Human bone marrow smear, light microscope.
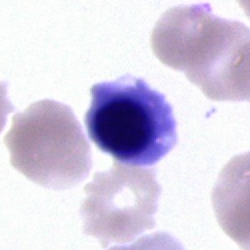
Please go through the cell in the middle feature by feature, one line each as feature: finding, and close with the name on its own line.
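Chromatin: dense, almost uniformly dark, little visible structure
Cytoplasm: blue-violet rim, wider right than left
Granules: none visible
Outline: irregular, small bumps along the top edge
Cell: erythroblast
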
